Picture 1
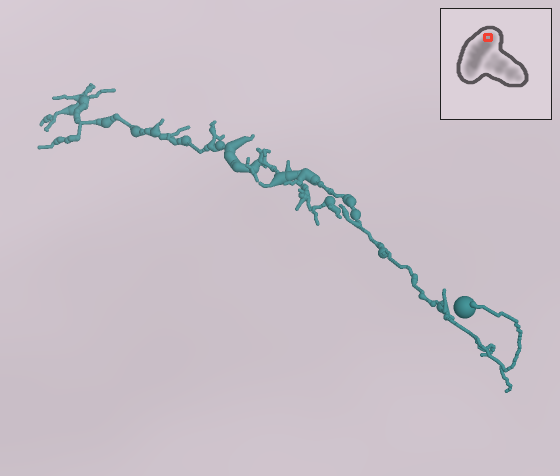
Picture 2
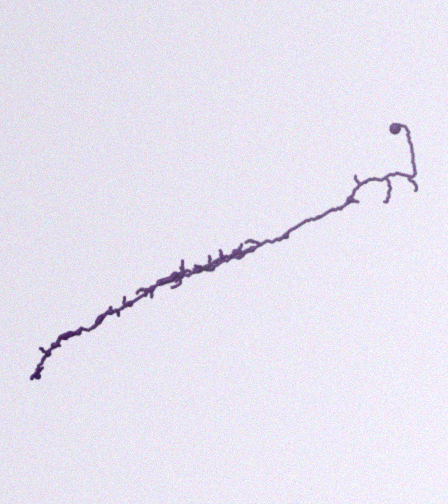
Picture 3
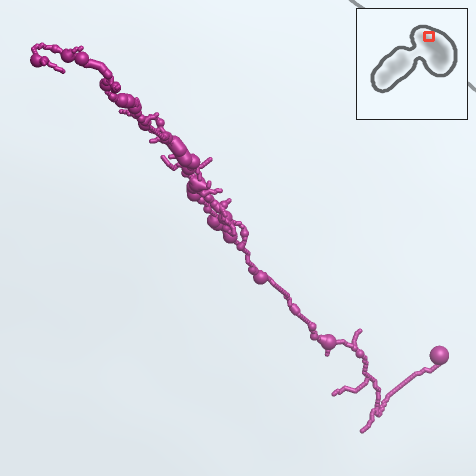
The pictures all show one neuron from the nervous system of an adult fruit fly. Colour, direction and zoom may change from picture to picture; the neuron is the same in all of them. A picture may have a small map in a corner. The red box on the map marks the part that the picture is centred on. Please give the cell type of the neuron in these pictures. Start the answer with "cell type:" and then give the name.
cell type: Dm3c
